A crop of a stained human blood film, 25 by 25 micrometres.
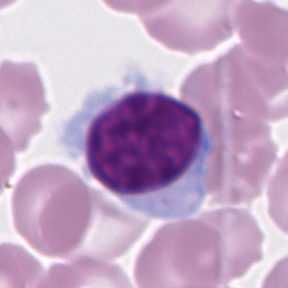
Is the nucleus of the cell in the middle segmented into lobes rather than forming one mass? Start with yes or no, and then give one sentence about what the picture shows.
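No. The nucleus is roughly round with a smooth, unindented outline.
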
